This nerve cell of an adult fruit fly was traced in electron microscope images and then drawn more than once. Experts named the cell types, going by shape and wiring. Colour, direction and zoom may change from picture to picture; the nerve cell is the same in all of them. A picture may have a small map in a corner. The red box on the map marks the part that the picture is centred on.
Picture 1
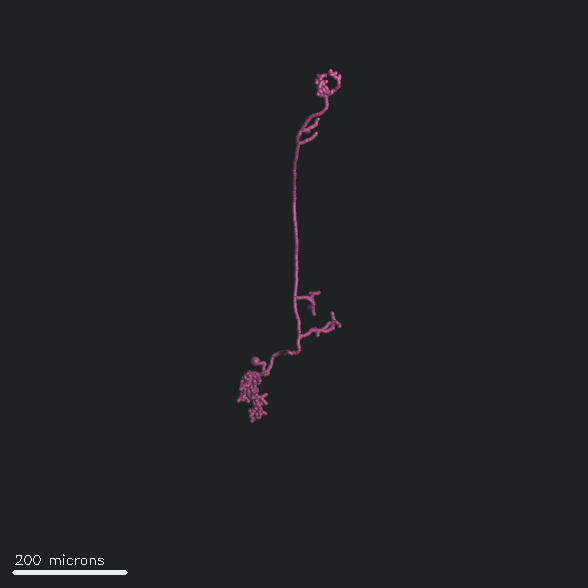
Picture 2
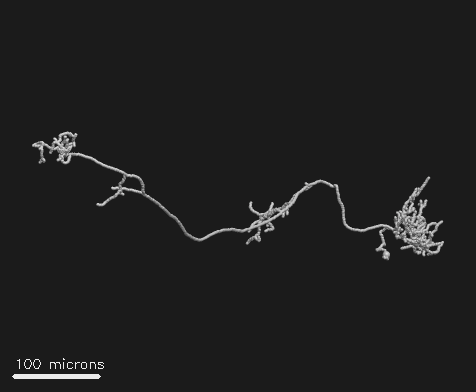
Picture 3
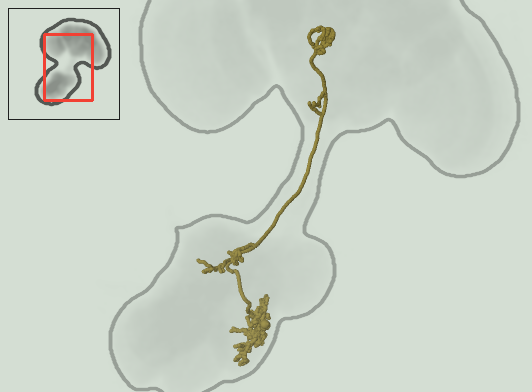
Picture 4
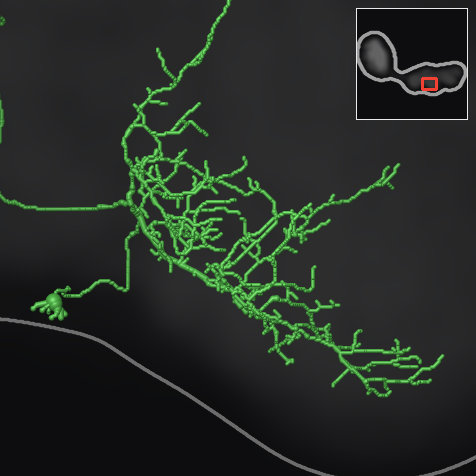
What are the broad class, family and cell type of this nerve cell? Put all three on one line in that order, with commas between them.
ascending neuron, hemilineage 10B, AN10B024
